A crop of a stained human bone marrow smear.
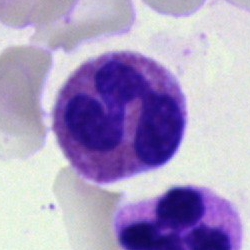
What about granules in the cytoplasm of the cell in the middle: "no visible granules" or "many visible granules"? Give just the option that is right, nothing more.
Many visible granules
